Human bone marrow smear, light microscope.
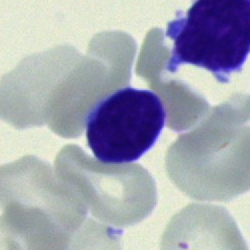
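Lymphocyte. Outline: round to slightly oval. Cytoplasm: very scant, with the nucleus filling nearly the whole cell. Chromatin: dense, dark purple throughout. Surface: smooth, with no projections or blebs.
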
